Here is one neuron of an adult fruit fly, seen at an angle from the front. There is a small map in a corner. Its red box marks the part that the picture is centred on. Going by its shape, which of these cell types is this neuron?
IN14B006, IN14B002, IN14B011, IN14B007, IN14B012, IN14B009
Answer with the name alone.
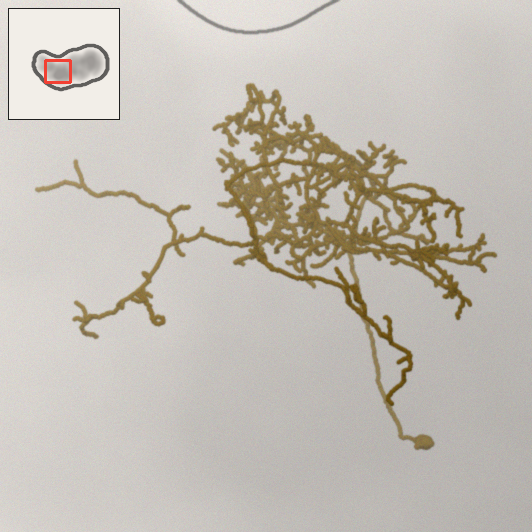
IN14B007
